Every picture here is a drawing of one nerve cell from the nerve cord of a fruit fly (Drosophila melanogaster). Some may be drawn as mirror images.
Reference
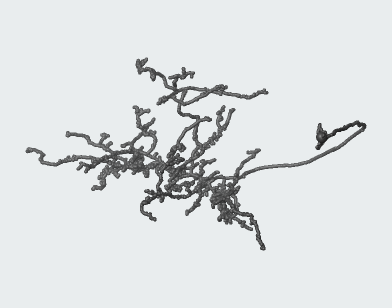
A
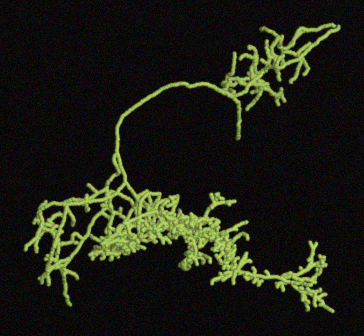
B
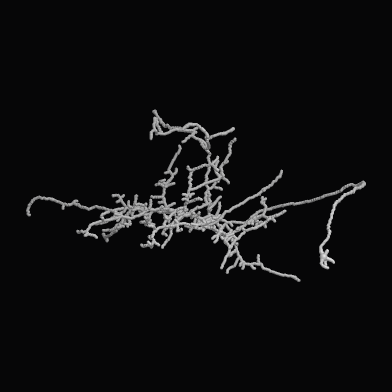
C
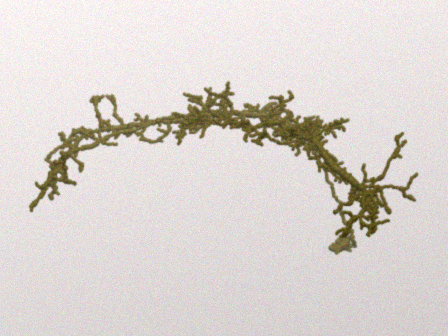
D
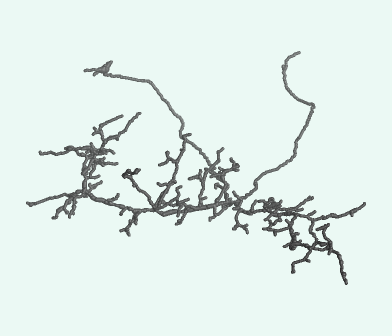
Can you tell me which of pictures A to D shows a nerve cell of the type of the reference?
B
